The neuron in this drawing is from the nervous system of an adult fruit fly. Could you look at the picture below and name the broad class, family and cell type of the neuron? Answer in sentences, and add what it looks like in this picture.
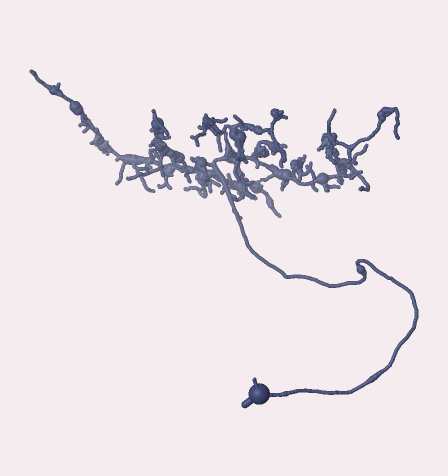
Its broad class is optic-lobe intrinsic neuron. The family is Dm. It is of cell type Dm15. Its cell body lies at the bottom of the picture. Dozens of branch ends can be seen.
